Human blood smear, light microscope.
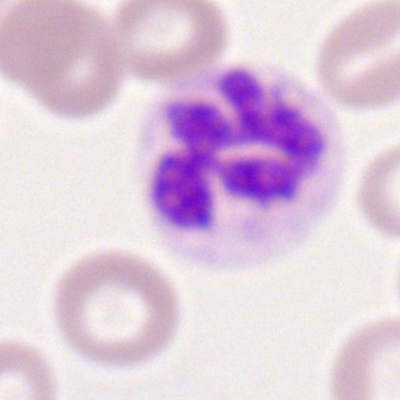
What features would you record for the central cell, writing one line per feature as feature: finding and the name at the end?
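Outline: roughly round
Nucleus: divided into several separate lobes
Nucleoli: none visible
Cytoplasm: no large orange-red granules
Name: segmented neutrophil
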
